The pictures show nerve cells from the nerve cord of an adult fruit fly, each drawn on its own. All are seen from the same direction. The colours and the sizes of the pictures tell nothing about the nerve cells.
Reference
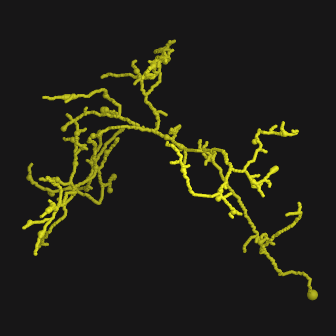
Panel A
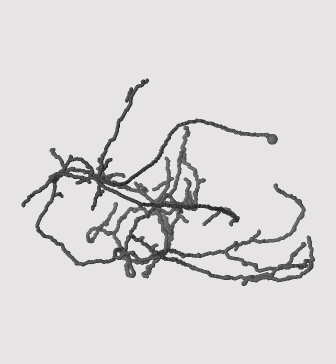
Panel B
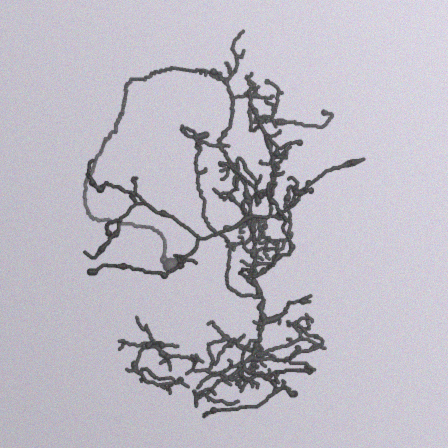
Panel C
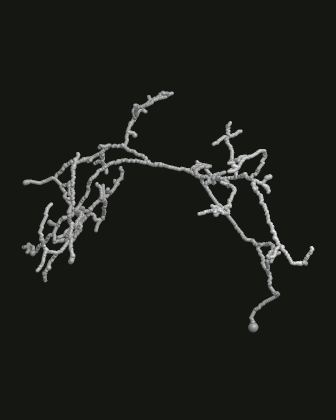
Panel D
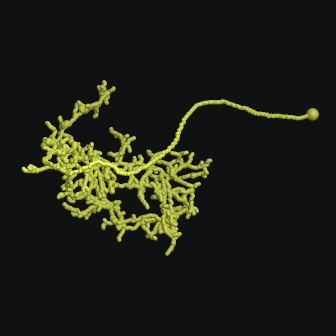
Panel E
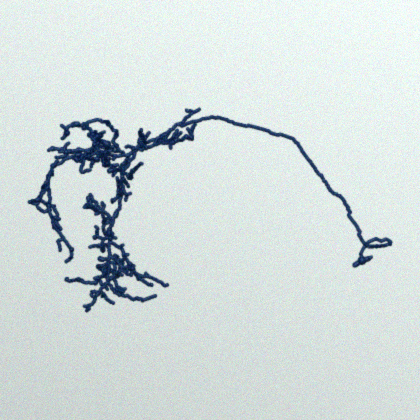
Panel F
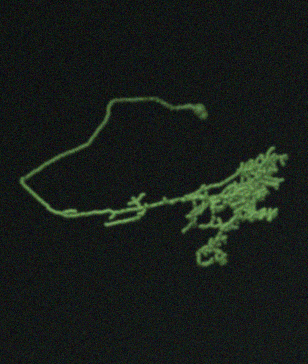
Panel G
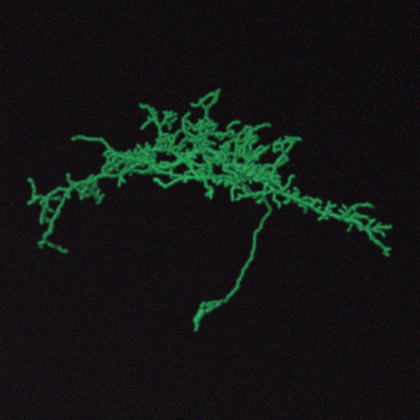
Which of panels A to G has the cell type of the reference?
C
